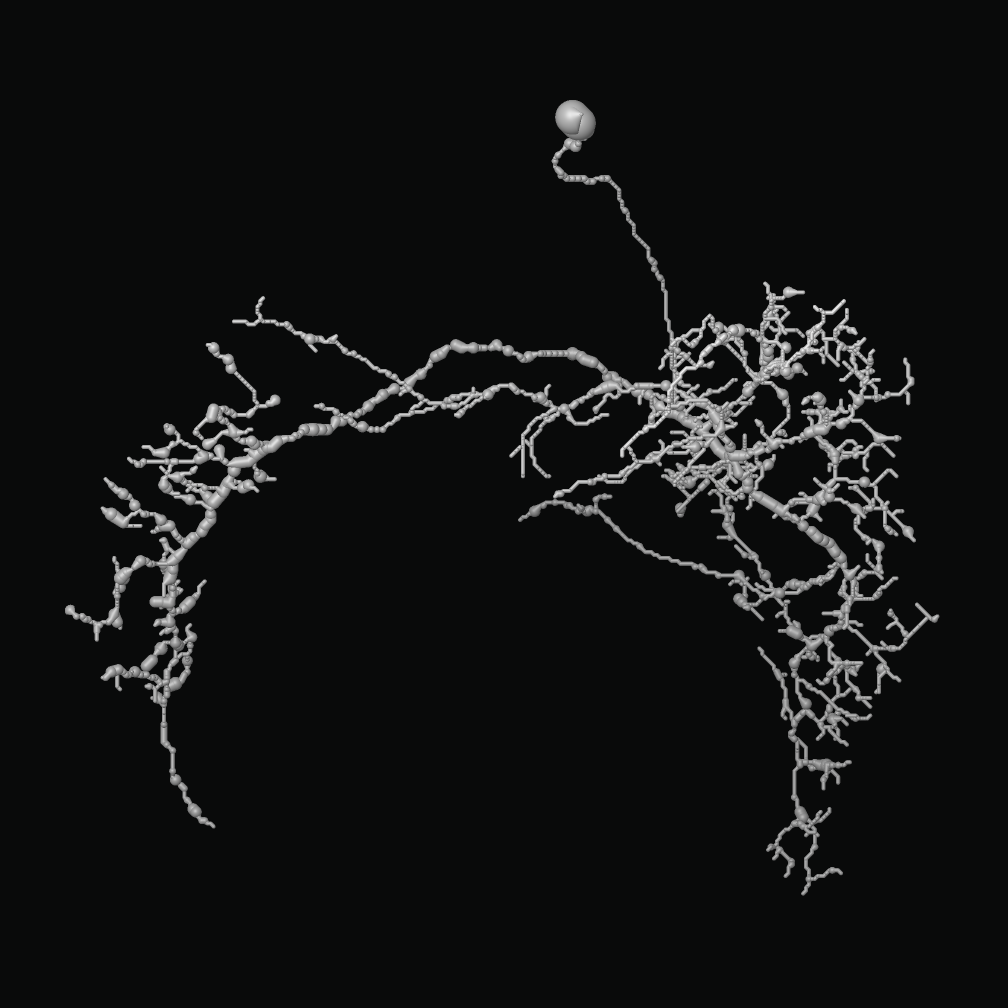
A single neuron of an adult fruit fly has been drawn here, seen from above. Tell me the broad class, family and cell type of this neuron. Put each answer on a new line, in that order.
central-brain intrinsic neuron
hemilineage MD3
GNG201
